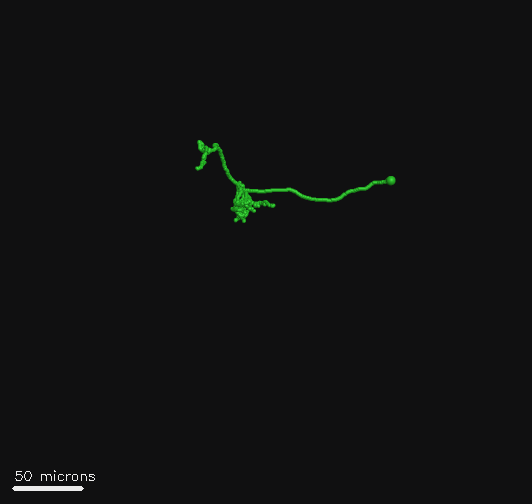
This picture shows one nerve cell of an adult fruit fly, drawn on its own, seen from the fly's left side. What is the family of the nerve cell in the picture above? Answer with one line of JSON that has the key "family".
{"family": "class CX"}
